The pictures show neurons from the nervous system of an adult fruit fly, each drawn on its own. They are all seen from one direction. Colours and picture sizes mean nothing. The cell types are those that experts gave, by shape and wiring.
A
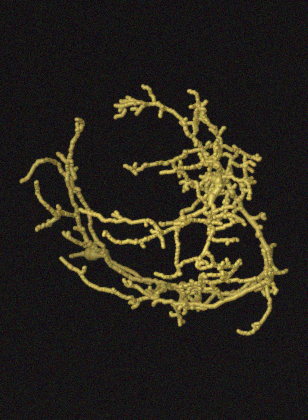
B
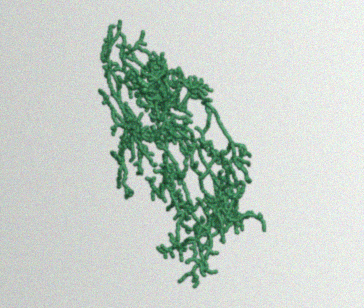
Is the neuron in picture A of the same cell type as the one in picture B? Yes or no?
no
